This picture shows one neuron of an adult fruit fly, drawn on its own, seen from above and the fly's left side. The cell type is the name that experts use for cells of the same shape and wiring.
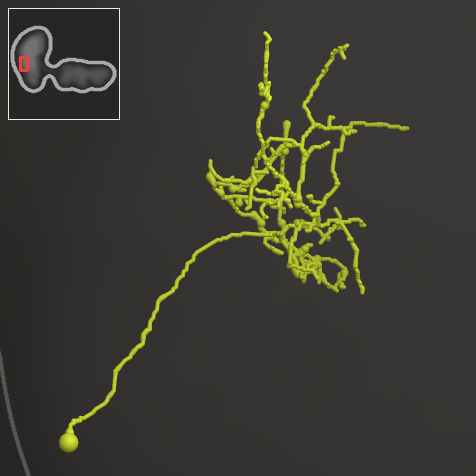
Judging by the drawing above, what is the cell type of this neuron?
GNG424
